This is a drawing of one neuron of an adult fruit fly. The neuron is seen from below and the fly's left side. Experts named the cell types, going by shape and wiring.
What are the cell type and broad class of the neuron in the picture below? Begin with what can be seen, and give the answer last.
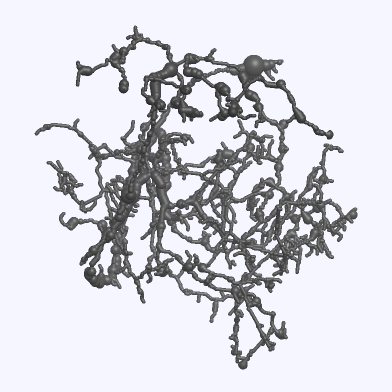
More than a hundred branch ends can be seen. In this view it is about as wide as it is tall. It is of cell type INXXX228. This is a nerve-cord intrinsic neuron.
